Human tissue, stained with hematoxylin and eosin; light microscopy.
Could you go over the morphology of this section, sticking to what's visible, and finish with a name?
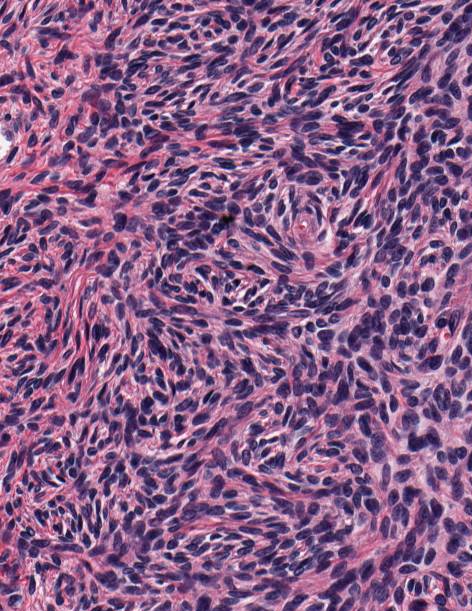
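Notice the whole field is a dense proliferation of spindle-shaped cells in short, interlacing fascicles running in many directions. The nuclei are oval to elongated and darkly stained (hyperchromatic). Cytoplasm is scant, so they lie crowded close together. The right side is more densely nucleated than the left, with less pink material between cells. This is ovary.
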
